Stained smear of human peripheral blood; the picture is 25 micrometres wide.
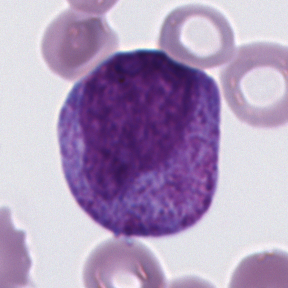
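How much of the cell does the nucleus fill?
Most of it, within a smooth outline that has no surface projections.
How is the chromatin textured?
Finely, not gathered into coarse dark clumps.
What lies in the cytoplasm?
Fine purplish granules, scattered throughout.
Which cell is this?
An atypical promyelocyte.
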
